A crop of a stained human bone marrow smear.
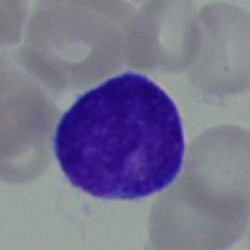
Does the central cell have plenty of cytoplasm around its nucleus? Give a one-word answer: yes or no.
No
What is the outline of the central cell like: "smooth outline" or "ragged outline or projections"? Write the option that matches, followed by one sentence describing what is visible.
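Smooth outline. The cell has a roughly round outline with a smooth edge.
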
